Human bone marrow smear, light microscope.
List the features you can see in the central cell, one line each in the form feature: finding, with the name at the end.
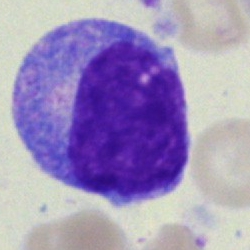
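Nucleus: a single unlobed mass, set toward the right side of the cell
Nuclear share: more than half of the cell
Chromatin: dark purple and blotchy, not fine and even
Cytoplasm: a paler zone beside the left edge of the nucleus
Name: promyelocyte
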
